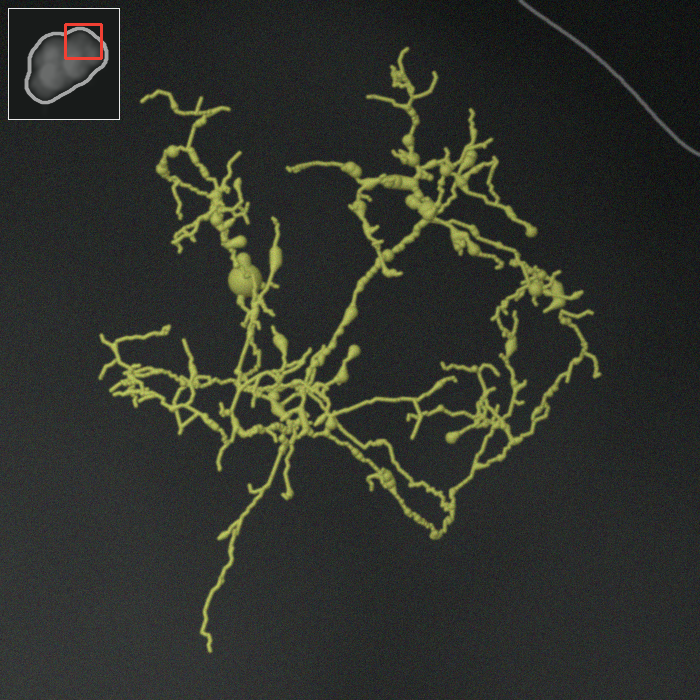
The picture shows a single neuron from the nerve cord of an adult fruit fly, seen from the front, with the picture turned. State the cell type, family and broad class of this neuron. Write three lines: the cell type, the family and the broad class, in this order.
IN21A066
hemilineage 21A
nerve-cord intrinsic neuron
